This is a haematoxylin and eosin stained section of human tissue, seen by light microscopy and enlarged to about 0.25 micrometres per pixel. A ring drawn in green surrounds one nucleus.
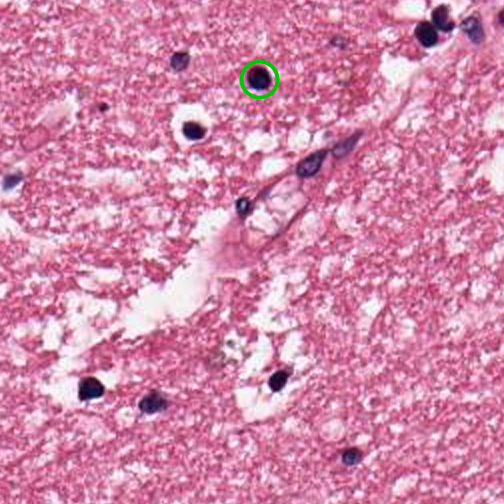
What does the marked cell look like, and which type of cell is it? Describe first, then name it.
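The nucleus is round, with a smooth, sharply defined edge. The nucleus is stained almost black and evenly dark throughout, with no inner detail visible. It is about as large as the other small round dark nuclei nearby and clearly smaller than the elongated nuclei lying along the vessel to its lower right. It lies on its own in the background tissue, not touching the vessel or any other nucleus. The marked nucleus belongs to an oligodendrocyte.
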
